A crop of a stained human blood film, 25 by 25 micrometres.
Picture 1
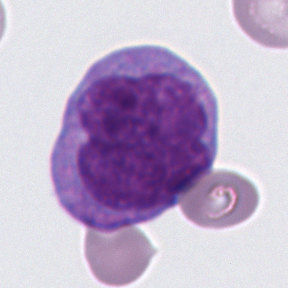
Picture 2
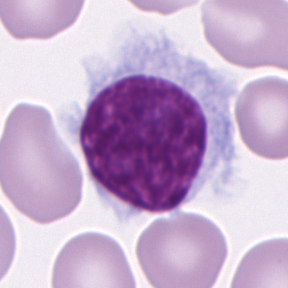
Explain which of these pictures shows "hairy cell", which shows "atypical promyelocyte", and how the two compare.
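The first picture is the atypical promyelocyte, and the second is the hairy cell. The atypical promyelocyte has a roughly round, smooth outline with no hair-like projections standing out from its surface, and two red cells touch its lower edge. In the hairy cell, the cytoplasm is pale, faint blue and reaches farther on the upper and right sides than on the lower left.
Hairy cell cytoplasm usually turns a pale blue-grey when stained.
That cytoplasm has no visible granules and no vacuoles.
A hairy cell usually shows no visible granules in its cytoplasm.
The hairy cell's nucleus is a single mass, round in outline and about 12 micrometres across, without lobes or indentations and without a distinct nucleolus.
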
